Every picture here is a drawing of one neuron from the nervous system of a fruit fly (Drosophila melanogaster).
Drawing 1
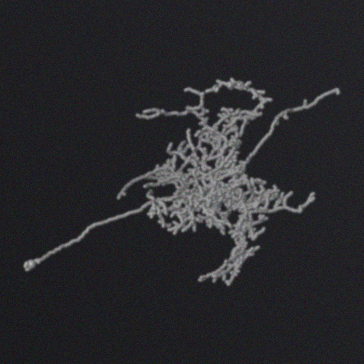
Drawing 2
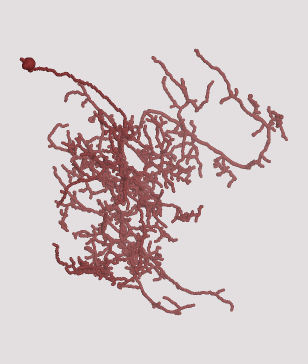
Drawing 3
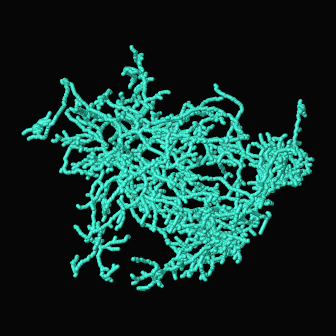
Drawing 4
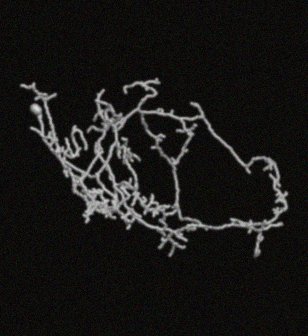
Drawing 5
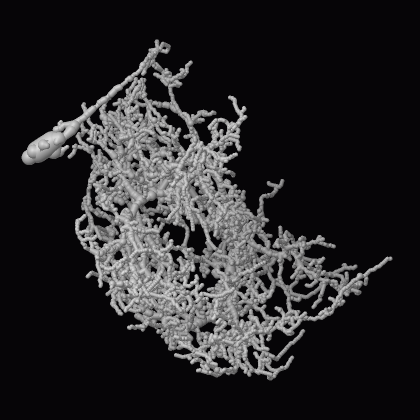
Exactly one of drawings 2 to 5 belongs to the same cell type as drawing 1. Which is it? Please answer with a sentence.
Drawing 2 shows a neuron of the same cell type.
